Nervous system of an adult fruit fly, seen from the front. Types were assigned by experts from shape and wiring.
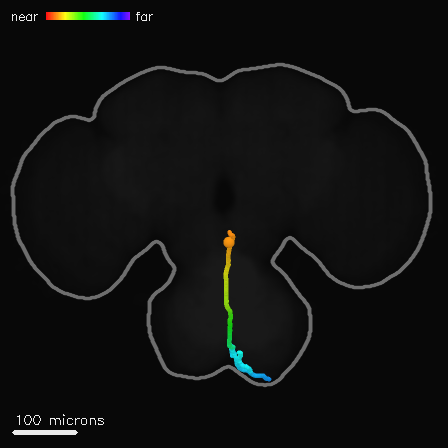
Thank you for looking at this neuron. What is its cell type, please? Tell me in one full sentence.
With respect to cell type, this neuron is SAxx02.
